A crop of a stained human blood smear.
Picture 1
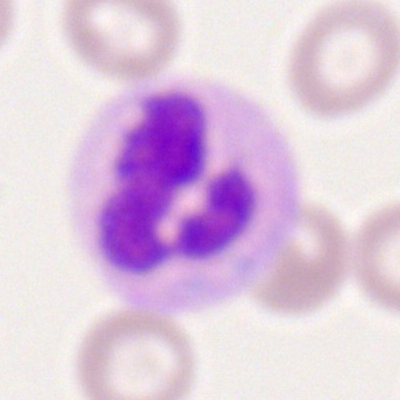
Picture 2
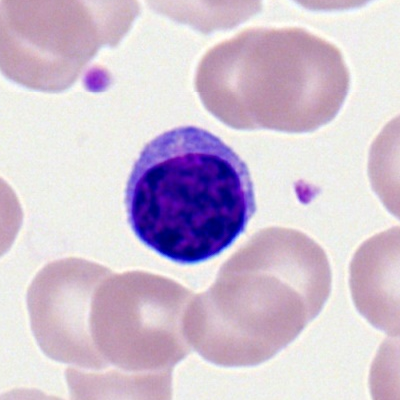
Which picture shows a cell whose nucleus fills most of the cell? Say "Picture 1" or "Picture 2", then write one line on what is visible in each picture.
Picture 2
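In picture 1: The cytoplasm is plentiful around the nucleus.
In picture 2: The nucleus fills most of the cell.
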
